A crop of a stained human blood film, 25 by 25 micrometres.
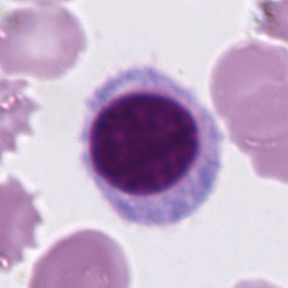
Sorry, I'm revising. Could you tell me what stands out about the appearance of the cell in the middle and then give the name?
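Off-centre toward the upper left, the nucleus leaves the widest band of cytoplasm at the lower right. No distinct nucleolus is seen; the cytoplasm lacks distinct coarse granules. Short fine wisps project from the border, most plainly along the top. It is a hairy cell.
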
